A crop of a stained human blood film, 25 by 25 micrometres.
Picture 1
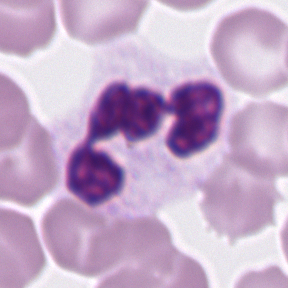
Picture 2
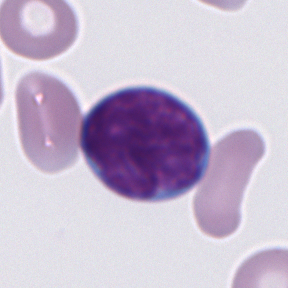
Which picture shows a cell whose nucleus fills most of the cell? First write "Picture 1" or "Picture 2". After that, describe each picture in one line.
Picture 2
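What picture 1 shows: The cytoplasm is plentiful and very pale lilac-pink around the lobes.
What picture 2 shows: The cytoplasm forms only a thin rim that is seen mainly along the lower edge of the cell.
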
